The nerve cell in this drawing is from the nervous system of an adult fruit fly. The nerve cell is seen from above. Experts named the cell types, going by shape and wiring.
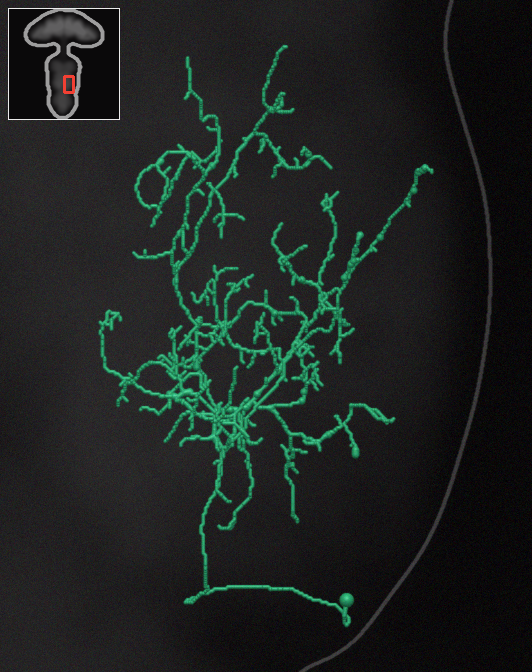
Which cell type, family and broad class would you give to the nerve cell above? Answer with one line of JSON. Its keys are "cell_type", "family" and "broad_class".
{"cell_type": "IN20A.22A045", "family": "hemilineage 20A.22A", "broad_class": "nerve-cord intrinsic neuron"}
